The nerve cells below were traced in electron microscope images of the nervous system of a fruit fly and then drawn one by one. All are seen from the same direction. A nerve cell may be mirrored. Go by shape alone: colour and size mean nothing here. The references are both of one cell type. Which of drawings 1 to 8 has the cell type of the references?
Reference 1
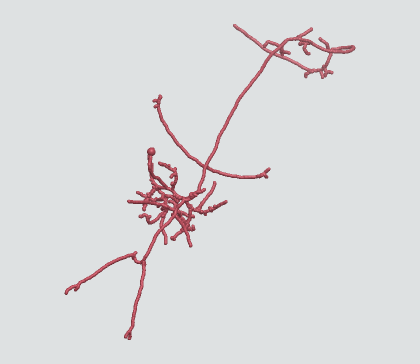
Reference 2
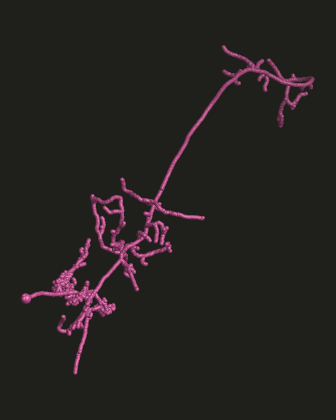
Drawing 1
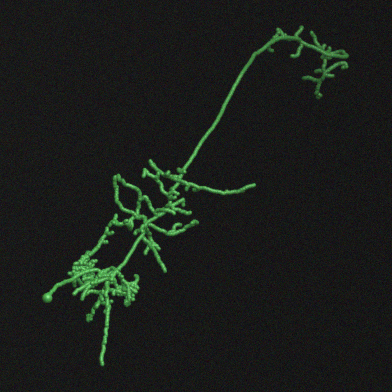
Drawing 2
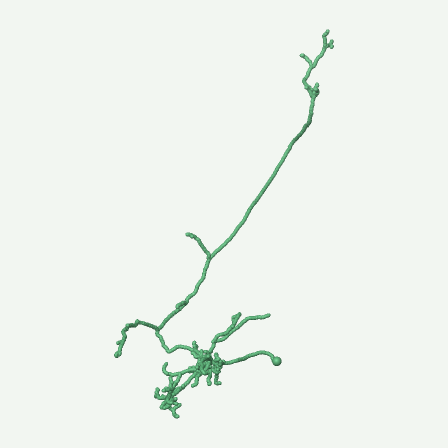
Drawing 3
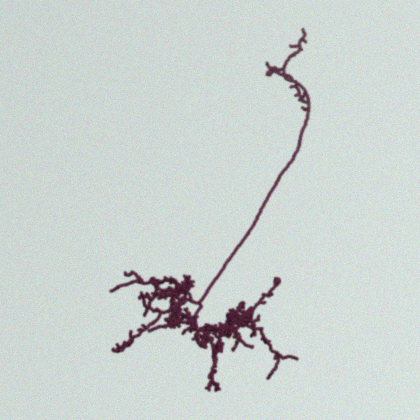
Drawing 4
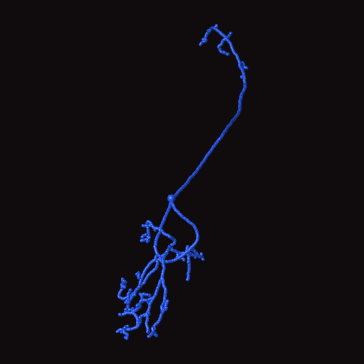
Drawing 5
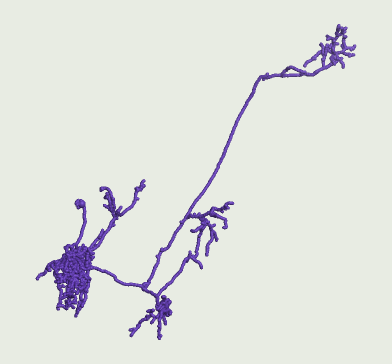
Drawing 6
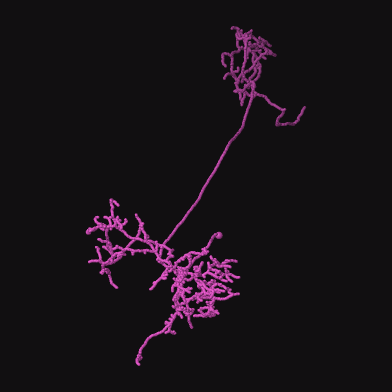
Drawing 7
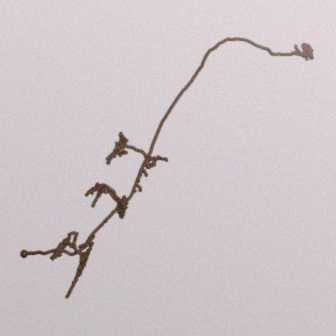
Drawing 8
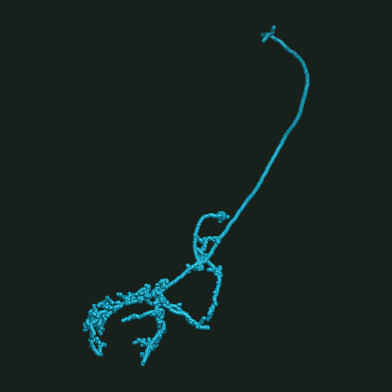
1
